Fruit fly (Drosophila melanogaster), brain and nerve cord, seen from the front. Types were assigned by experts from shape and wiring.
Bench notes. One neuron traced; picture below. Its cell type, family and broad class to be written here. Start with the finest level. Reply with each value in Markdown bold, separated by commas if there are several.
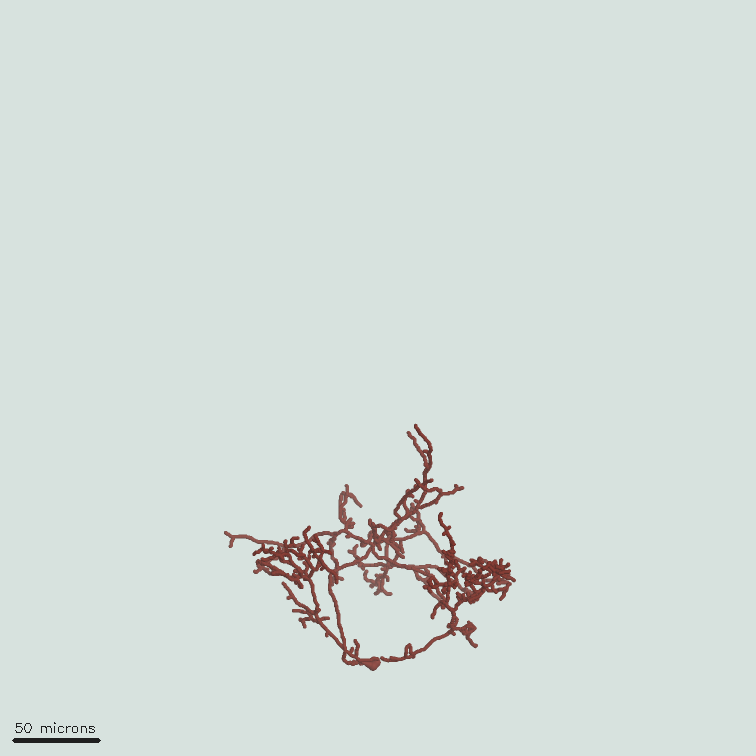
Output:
**GNG119**, **hemilineage MX3**, **central-brain intrinsic neuron**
